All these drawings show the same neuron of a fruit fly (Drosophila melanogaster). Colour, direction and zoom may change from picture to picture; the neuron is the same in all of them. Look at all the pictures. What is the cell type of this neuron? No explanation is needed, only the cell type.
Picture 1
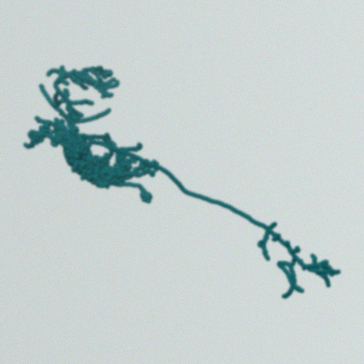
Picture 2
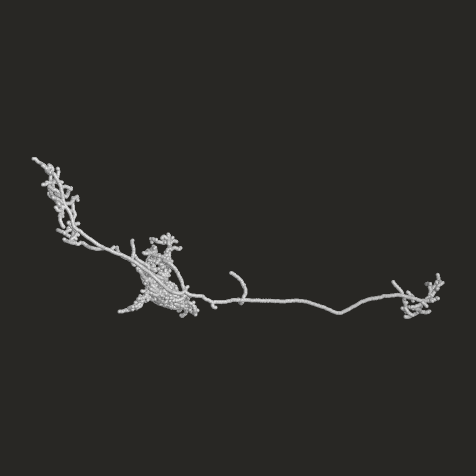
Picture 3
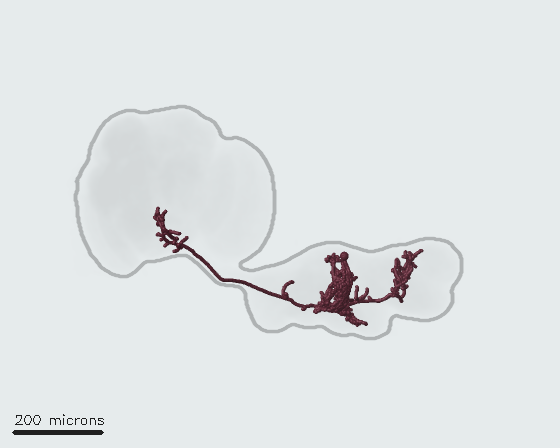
AN17A004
